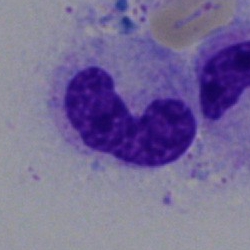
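Band neutrophil in a stained bone marrow smear. The chromatin is dark purple and coarsely clumped. Pale lilac-grey cytoplasm forms a wide rim around the nucleus, widest above it, and is not filled with coarse dark granules.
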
